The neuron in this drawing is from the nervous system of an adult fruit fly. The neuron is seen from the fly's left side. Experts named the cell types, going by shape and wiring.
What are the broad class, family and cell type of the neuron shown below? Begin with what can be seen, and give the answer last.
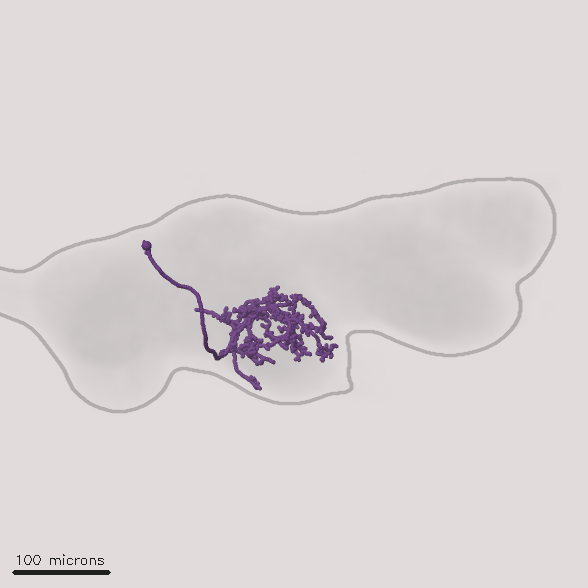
Its cell body lies on the left of the picture. By the scale bar it is about 200 microns wide in this view. It is a nerve-cord intrinsic neuron. Its family is hemilineage 01A. The cell type is IN01A030.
